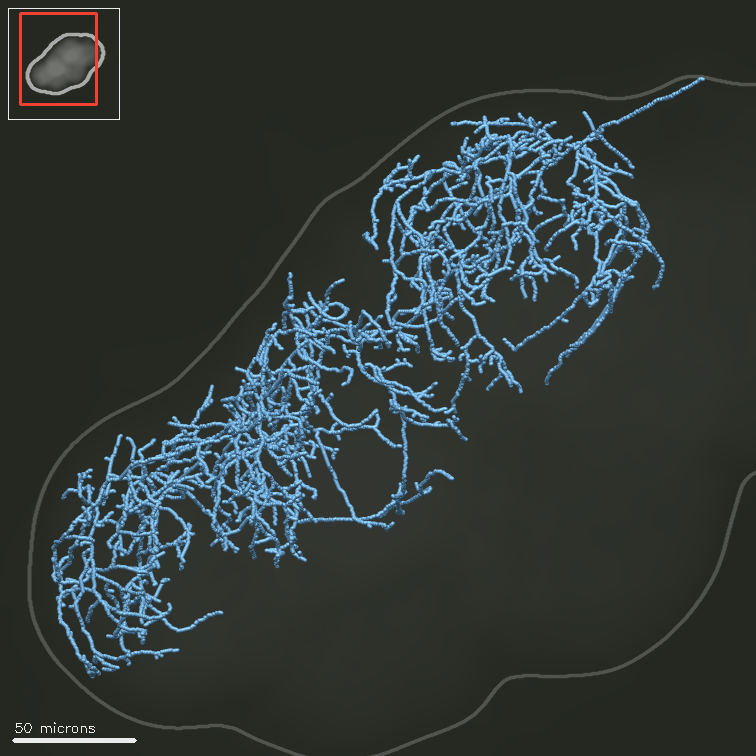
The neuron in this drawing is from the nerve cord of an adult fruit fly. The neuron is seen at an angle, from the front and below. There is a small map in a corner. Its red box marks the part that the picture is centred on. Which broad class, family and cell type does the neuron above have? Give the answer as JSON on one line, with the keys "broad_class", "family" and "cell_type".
{"broad_class": "descending neuron", "family": "hemilineage LB0_anterior", "cell_type": "DNge149"}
